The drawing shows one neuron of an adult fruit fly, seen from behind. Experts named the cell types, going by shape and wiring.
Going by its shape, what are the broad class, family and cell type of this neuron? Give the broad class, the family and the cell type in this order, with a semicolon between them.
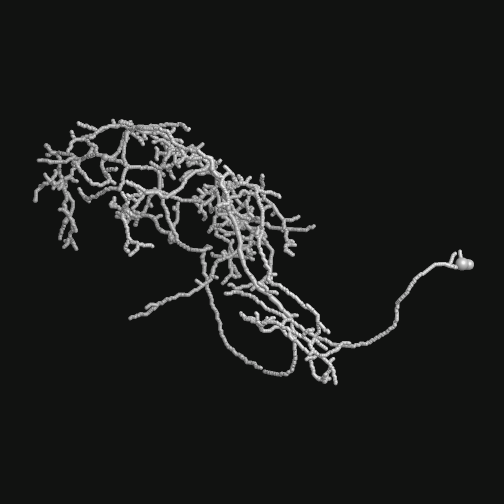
central-brain intrinsic neuron; hemilineage SLPal1; SLP021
